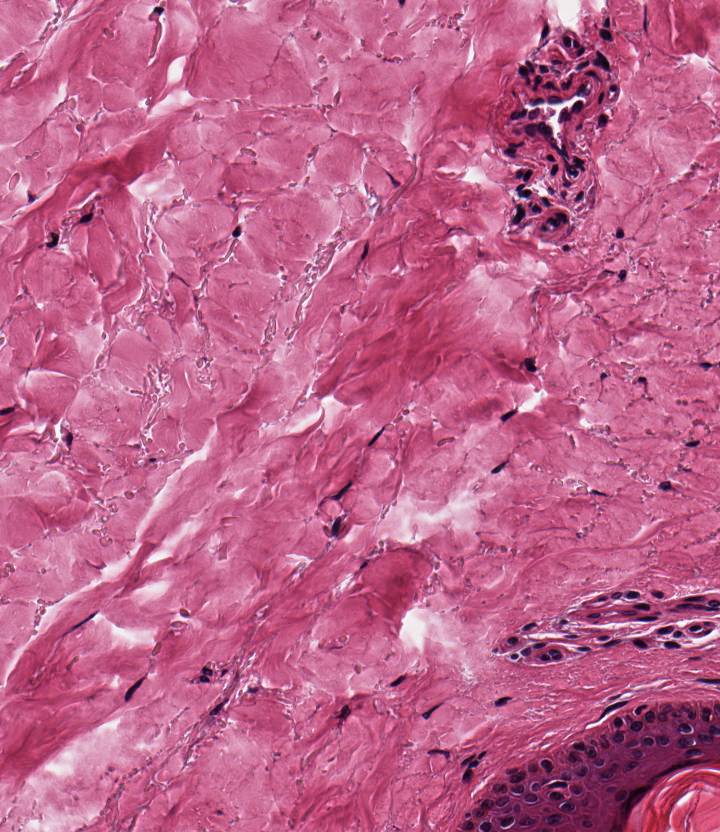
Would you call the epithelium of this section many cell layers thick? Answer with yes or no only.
Yes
